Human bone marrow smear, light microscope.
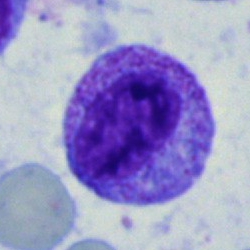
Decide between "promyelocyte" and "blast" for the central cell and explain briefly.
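It's a promyelocyte. Notice the fine reddish-purple granules scattered through its cytoplasm.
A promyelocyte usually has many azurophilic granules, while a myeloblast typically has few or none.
The cell is round with a smooth outline, the nucleus takes up most of it, and the chromatin is gathered into darker clumps.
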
